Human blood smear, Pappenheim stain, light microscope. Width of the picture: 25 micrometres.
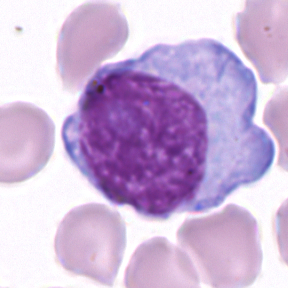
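Plasma cell, stained smear of peripheral blood. Irregular outline with rounded bulges along the right side; nucleus off-centre toward the left, its purple chromatin mottled in a lacy pattern of paler patches. Cytoplasm deeper blue toward the cell margin than near the nucleus.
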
